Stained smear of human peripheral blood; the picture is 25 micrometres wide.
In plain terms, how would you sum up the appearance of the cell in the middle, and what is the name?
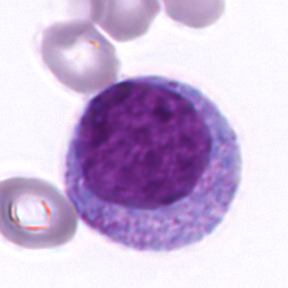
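First, the outline is round and smooth, and the cell is about 16 micrometres across. Second, the nucleus fills about 60% of the cell's area and lies toward the upper left. Third, the chromatin is fine and fairly evenly spread, without coarse dark clumps. Fourth, the rim of cytoplasm is widest at the lower right, and the cytoplasm holds many fine purple granules. Last comes the name: promyelocyte.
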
